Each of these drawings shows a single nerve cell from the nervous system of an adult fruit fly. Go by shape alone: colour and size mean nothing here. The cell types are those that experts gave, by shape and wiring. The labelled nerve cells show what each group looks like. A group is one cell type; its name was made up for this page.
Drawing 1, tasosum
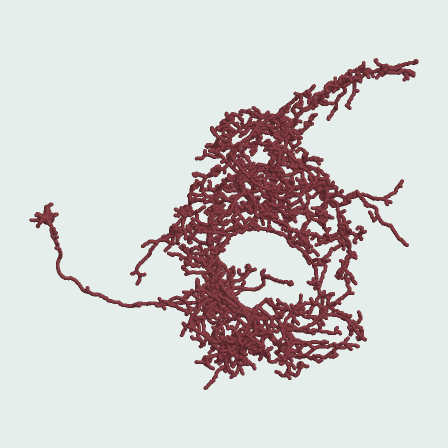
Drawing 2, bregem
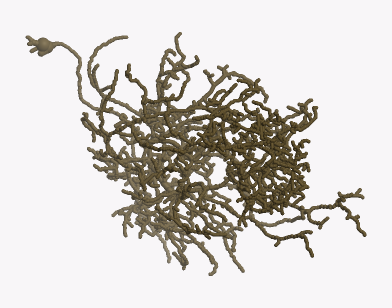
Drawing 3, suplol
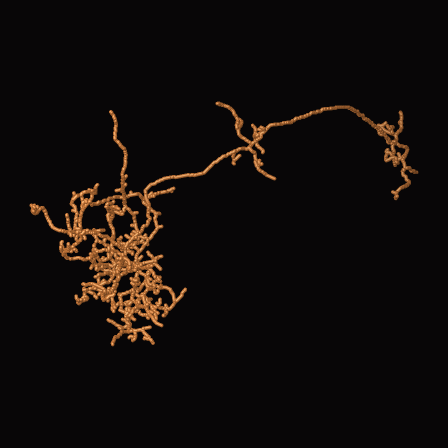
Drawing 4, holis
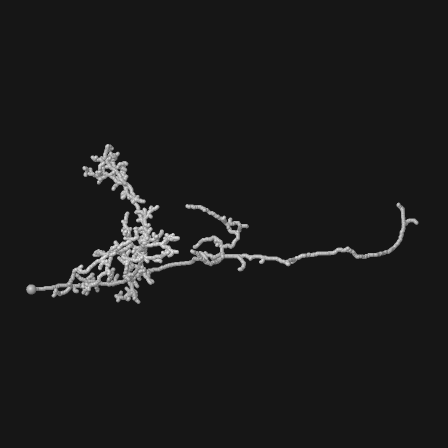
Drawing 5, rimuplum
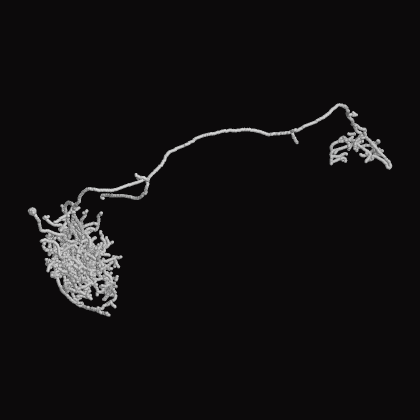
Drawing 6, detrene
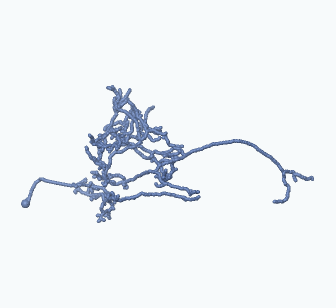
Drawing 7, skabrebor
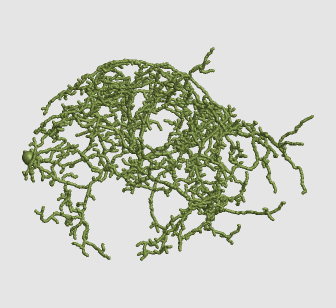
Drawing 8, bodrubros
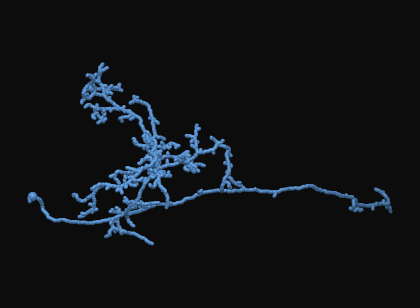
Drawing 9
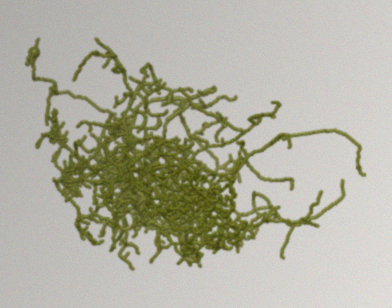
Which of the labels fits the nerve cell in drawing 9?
bregem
